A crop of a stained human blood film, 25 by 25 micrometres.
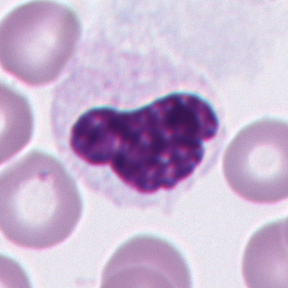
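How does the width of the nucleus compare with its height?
It is wider from left to right than it is tall.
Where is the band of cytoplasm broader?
Above the nucleus rather than below it.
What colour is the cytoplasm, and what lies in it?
It is very pale greyish lilac, with fine, sparse pinkish-purple dots scattered through it.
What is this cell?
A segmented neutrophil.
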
